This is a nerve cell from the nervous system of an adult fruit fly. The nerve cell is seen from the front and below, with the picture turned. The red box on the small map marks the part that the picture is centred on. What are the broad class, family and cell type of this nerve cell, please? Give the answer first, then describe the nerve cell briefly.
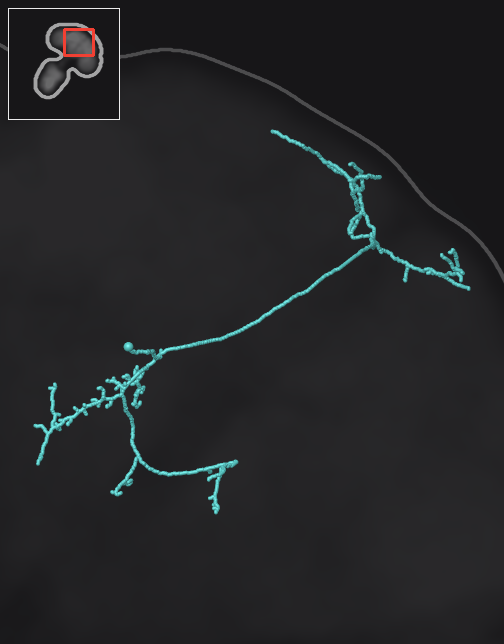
Its broad class is central-brain intrinsic neuron. Its family is hemilineage FLAa2. Its cell type is GNG596. Its cell body lies on the left of the picture. As drawn here it is about as wide as it is tall.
